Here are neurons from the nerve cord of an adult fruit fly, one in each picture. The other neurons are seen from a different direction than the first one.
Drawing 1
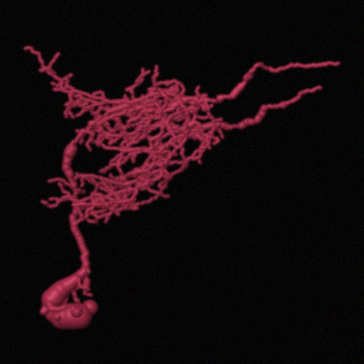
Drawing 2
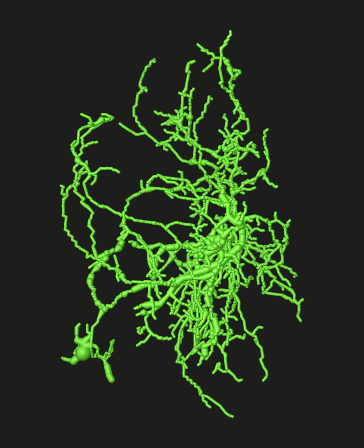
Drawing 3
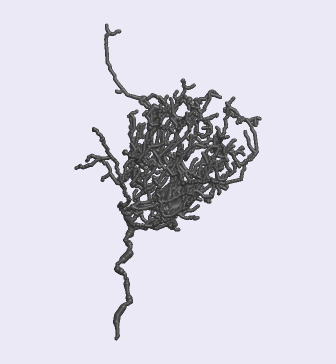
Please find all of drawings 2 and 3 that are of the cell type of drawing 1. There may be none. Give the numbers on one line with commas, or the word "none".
3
